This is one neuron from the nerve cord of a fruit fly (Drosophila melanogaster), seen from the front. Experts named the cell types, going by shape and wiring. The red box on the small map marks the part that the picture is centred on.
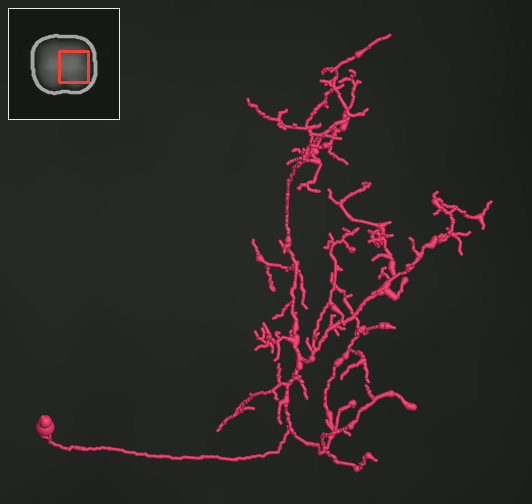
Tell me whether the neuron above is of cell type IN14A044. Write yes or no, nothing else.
yes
